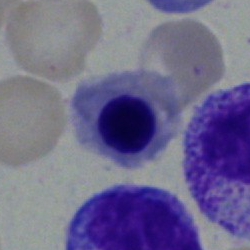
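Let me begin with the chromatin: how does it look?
Dense and almost uniformly dark purple, and I can't make out any pattern in it.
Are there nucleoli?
None that I can see.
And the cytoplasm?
It rims the nucleus on every side, with no granules visible.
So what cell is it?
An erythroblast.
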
